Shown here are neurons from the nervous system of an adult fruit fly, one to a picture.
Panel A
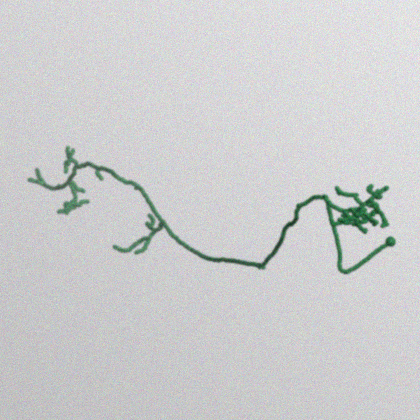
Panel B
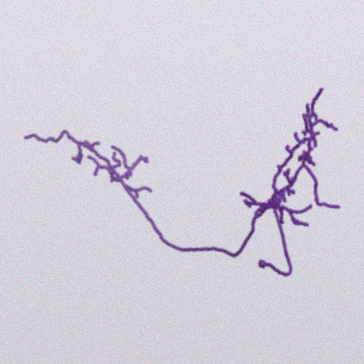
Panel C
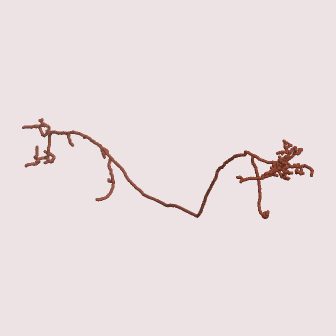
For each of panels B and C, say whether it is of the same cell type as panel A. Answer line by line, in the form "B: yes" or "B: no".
B: no
C: yes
